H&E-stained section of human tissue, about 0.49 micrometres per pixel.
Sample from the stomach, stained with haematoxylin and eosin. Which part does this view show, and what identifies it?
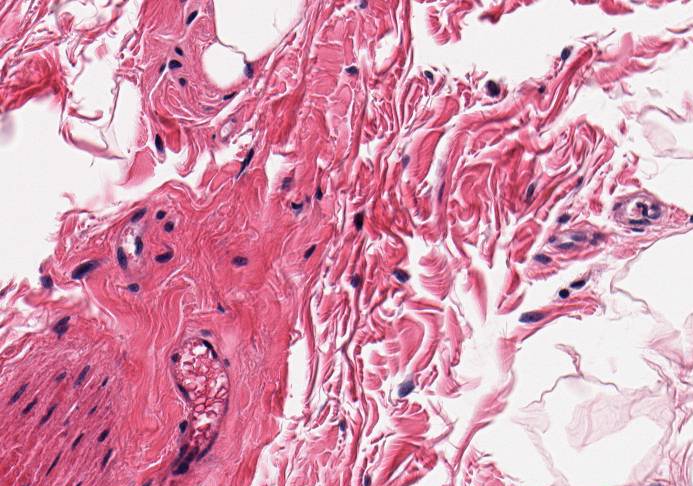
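What I'd call this is dense connective tissue. Most of the field is wavy eosinophilic collagen, in bundles running in many different directions. Nuclei are sparse among them, and most are dark, elongated and spindle-shaped, like fibroblast nuclei.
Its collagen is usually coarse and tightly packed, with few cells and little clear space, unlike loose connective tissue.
The right half does look looser, though, the bundles separated by white spaces, while the left is denser. And in the lower left corner there's a compact pink region with many parallel elongated nuclei running obliquely.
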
